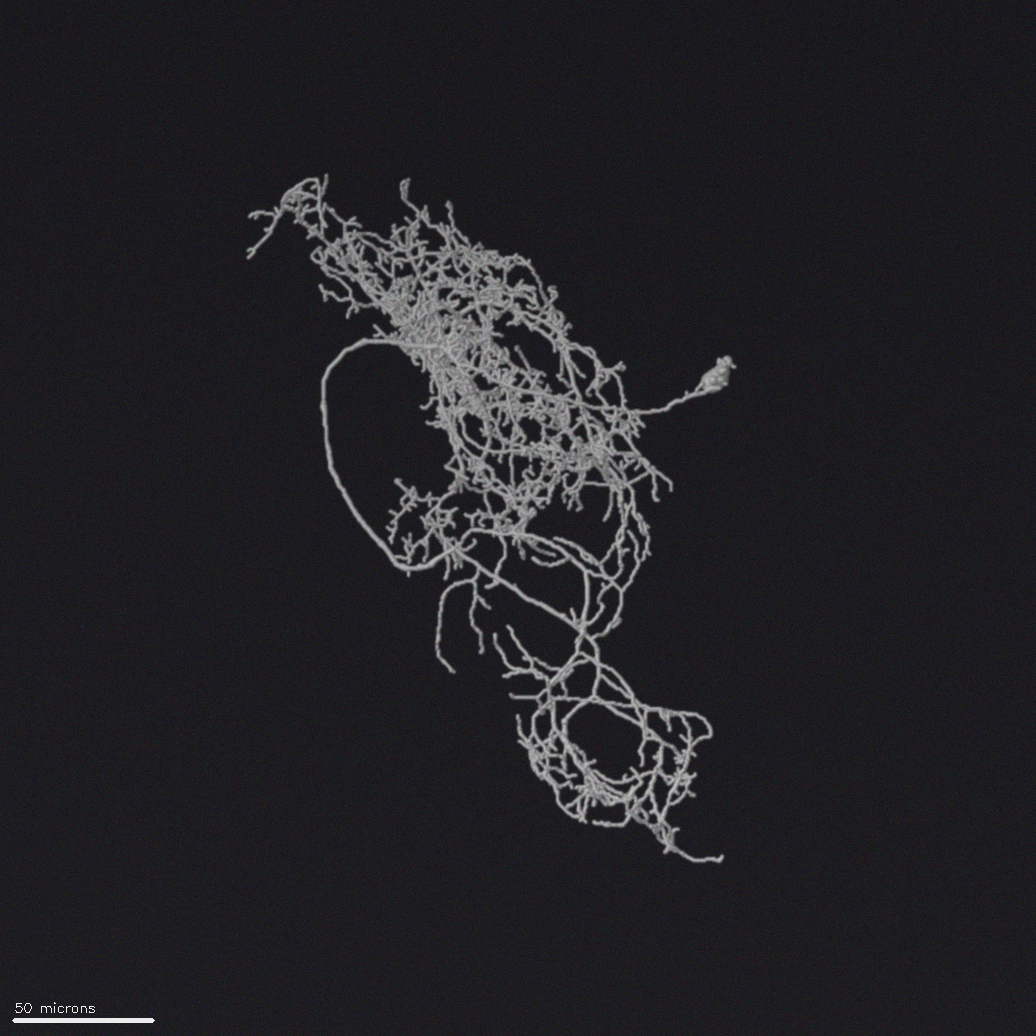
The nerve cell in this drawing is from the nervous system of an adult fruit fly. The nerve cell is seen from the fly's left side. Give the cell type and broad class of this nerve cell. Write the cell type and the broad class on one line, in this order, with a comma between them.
SIP136m, central-brain intrinsic neuron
